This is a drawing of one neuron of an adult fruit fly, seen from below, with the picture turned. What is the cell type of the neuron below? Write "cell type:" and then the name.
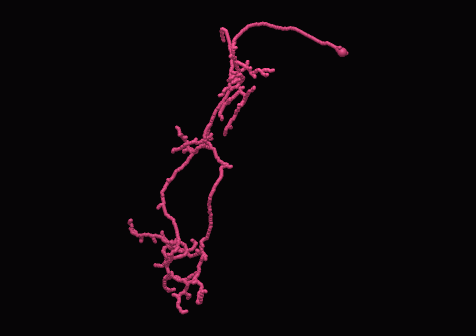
cell type: SMP210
